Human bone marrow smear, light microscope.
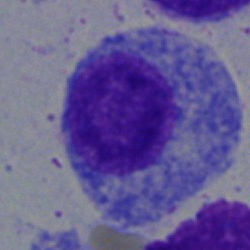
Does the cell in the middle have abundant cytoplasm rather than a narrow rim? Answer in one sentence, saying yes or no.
Yes, the cell's cytoplasm around the nucleus is ample.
